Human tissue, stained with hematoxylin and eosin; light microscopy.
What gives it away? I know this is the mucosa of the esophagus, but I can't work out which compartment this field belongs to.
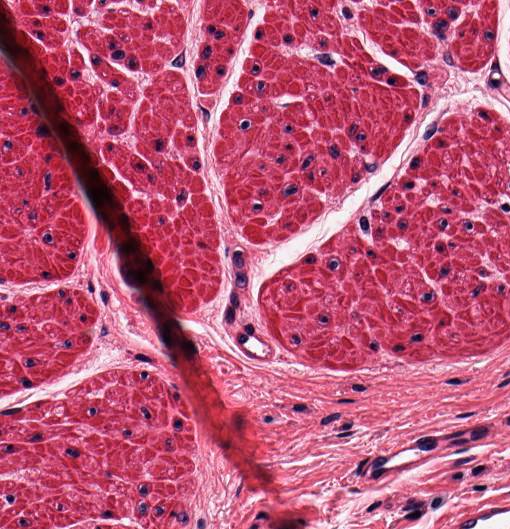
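Tissue: smooth muscle.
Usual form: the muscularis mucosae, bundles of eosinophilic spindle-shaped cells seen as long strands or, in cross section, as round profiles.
Field: mostly cross-cut muscle grouped into bundles by pale connective tissue septa; in the lower right corner, cells cut lengthwise, running roughly horizontally.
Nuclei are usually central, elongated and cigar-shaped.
The lengthwise cells in the lower right have elongated, cigar-shaped nuclei.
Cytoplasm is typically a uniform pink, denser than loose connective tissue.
Here: deep, even pink.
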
